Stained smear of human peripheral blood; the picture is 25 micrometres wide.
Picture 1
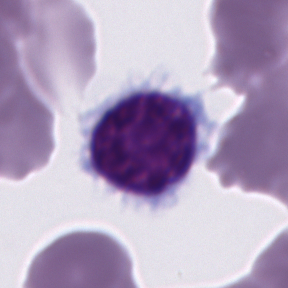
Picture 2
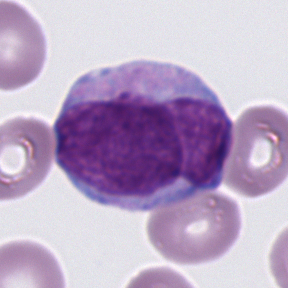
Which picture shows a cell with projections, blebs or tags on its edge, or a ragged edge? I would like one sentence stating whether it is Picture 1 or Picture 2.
Picture 1 shows a cell with a rough edge.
